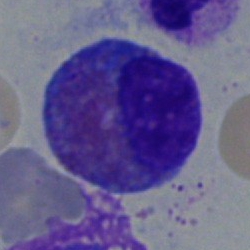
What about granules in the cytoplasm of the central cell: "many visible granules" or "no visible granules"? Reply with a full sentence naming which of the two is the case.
There is a large number of visible granules in the cell's cytoplasm.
